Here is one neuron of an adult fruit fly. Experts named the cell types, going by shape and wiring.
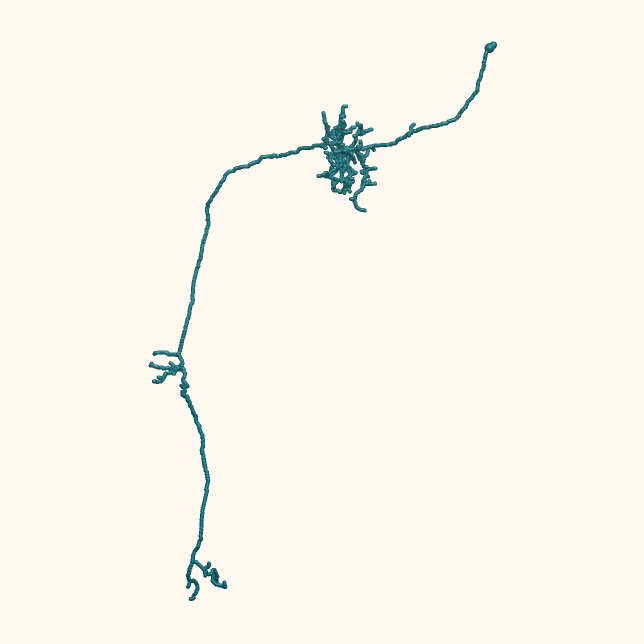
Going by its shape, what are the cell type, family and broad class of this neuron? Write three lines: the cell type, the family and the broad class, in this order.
MeTu4a
MeTu
visual projection neuron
